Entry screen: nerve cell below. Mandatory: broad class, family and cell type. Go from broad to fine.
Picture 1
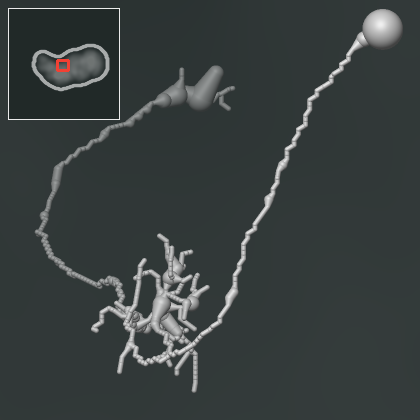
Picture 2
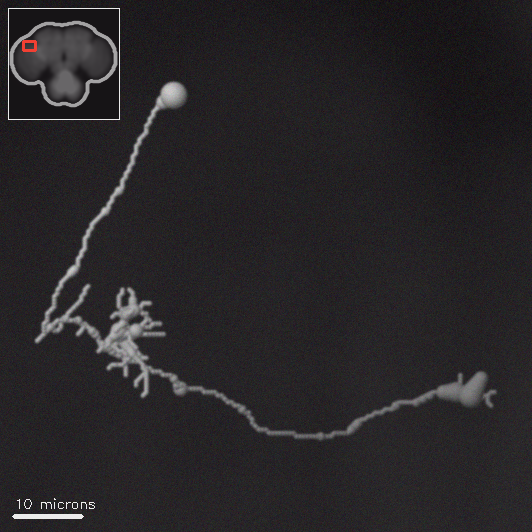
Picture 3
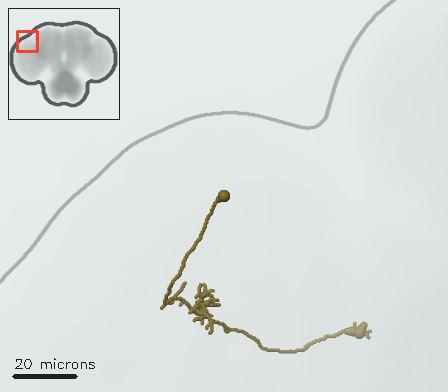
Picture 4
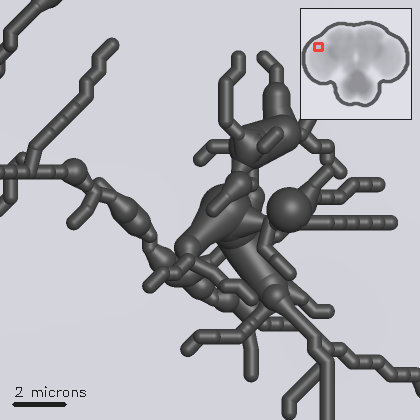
optic-lobe intrinsic neuron; Tm; Tm9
